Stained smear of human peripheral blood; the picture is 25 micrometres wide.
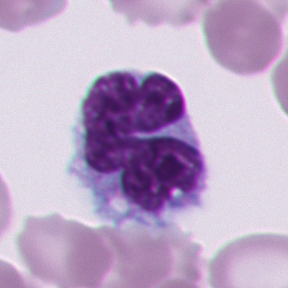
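Monocyte. Taking the nucleus first, a pale cleft cuts in from its right side toward the centre, and a small clear spot lies at its lower right edge. Next, the chromatin stains dark purple and looks clumped. Last, the cytoplasm is pale bluish-grey.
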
